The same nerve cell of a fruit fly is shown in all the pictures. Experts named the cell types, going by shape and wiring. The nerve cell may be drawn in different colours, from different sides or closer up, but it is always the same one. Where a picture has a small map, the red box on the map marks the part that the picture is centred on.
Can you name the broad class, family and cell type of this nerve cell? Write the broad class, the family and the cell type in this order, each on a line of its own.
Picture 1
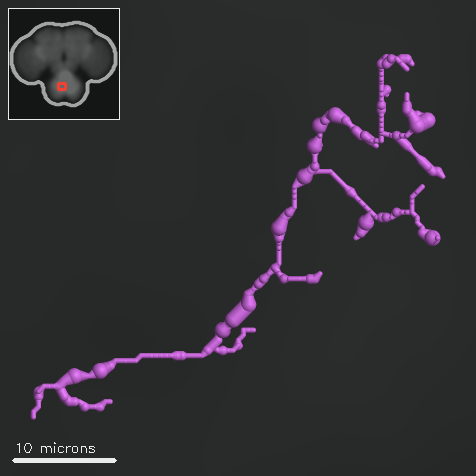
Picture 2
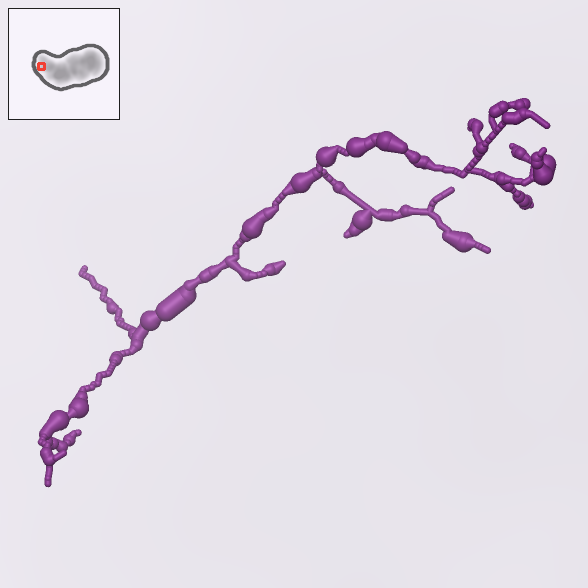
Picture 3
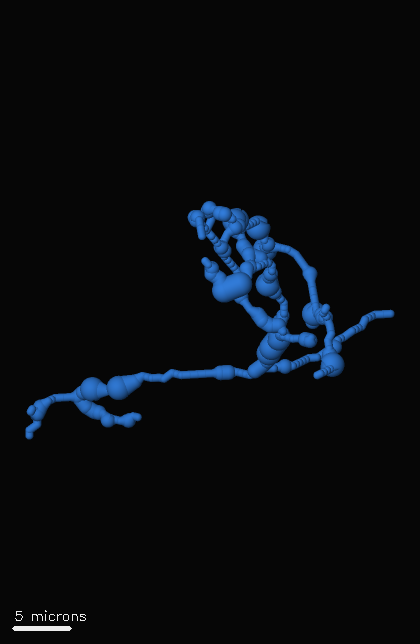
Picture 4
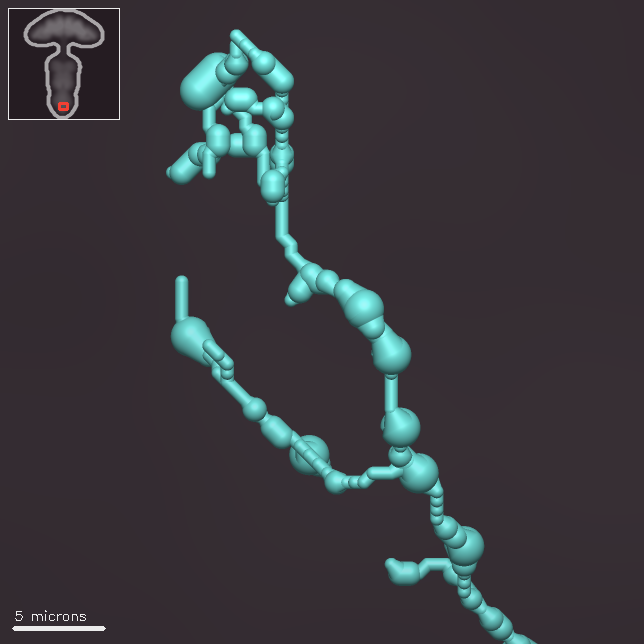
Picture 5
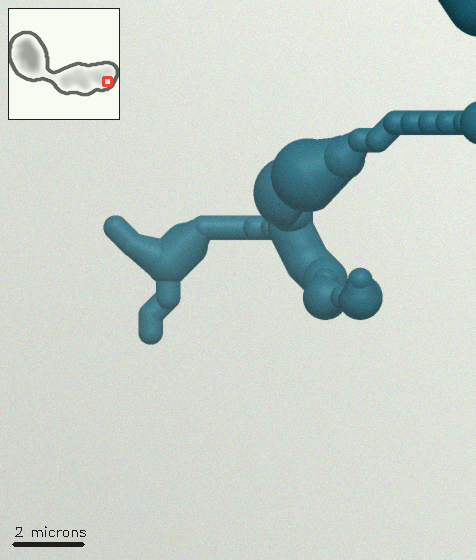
sensory neuron entering the nerve cord
class mechanosensory tactile
SNta38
